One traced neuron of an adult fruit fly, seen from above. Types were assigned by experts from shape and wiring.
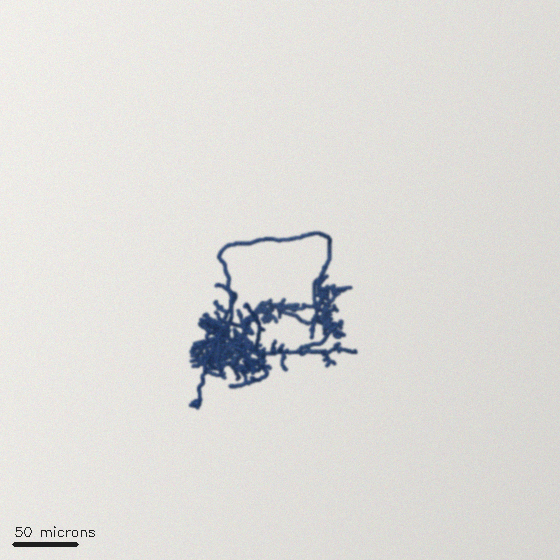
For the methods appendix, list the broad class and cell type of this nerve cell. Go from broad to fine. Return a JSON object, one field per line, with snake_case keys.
{
 "broad_class": "central-brain intrinsic neuron",
 "cell_type": "PS231"
}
